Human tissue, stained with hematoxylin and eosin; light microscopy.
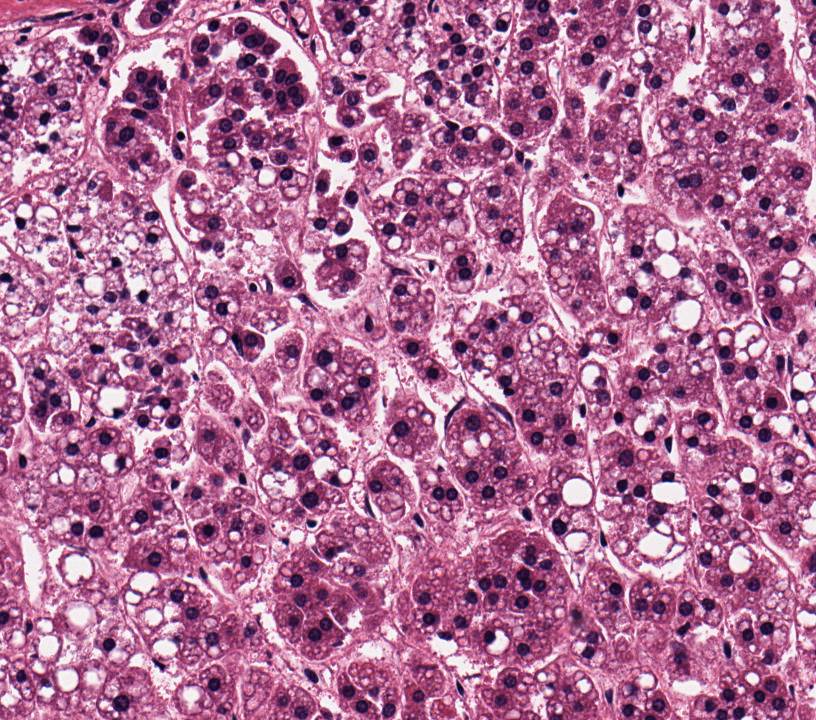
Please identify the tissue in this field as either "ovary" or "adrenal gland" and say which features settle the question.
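It's adrenal gland, not ovary. Polygonal cells lie in rounded nests and short cords, with thin partitions between them.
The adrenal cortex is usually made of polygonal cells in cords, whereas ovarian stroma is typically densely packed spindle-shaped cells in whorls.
Many cells have bubbly cytoplasm full of small clear vacuoles, and nuclei are small, round and dark, usually one per cell.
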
